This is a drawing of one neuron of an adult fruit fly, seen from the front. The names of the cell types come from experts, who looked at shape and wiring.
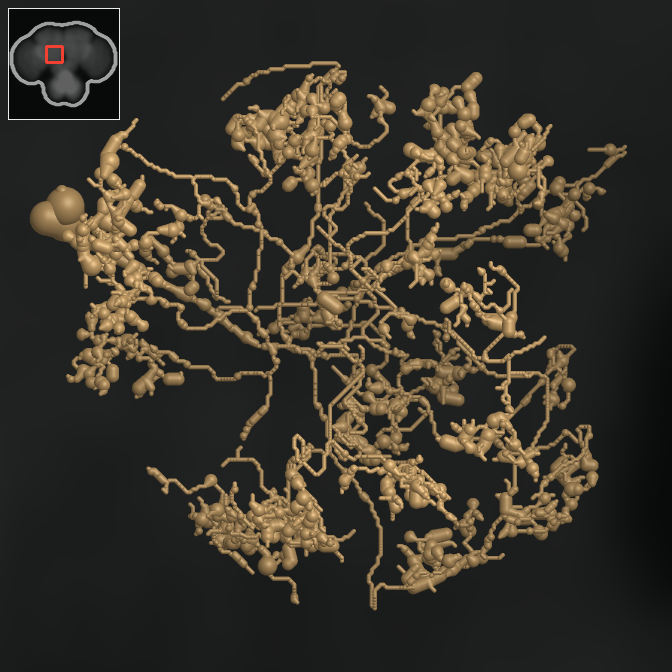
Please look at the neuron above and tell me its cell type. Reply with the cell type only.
lLN2P_b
